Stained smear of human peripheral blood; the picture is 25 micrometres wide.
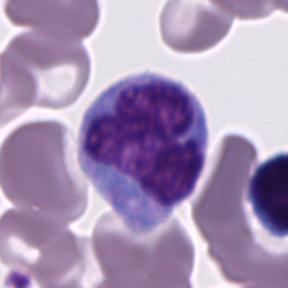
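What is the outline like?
Rounded and smooth; the cell is about 14 by 11 micrometres.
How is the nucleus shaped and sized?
Folded into overlapping lobes separated by clefts, about 10 micrometres across, filling about 60% of the cell's area.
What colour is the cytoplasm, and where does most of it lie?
Pale grey-blue, mostly below the nucleus.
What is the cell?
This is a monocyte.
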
